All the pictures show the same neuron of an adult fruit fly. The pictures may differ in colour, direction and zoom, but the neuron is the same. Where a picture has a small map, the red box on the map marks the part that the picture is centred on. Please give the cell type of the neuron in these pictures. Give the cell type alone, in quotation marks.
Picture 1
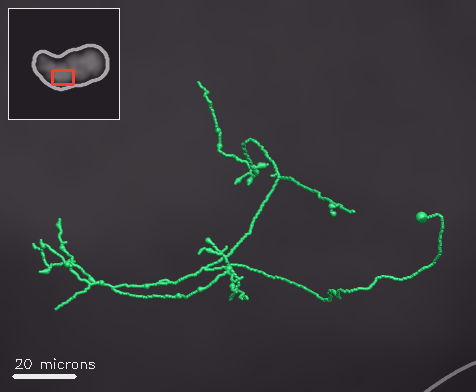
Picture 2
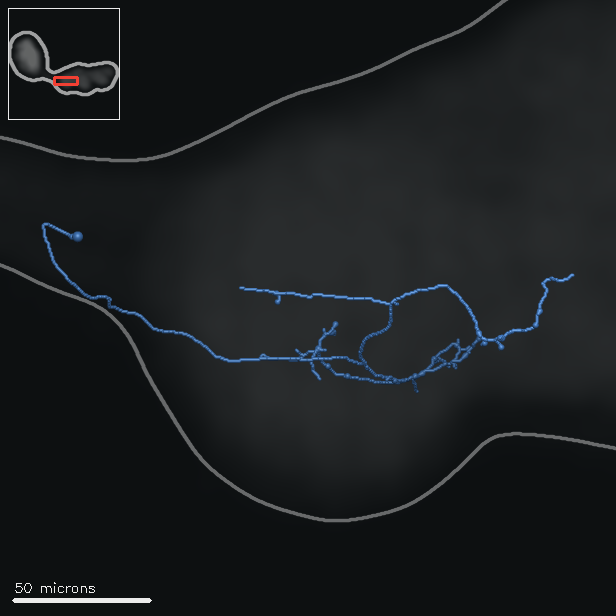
"AN10B061"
